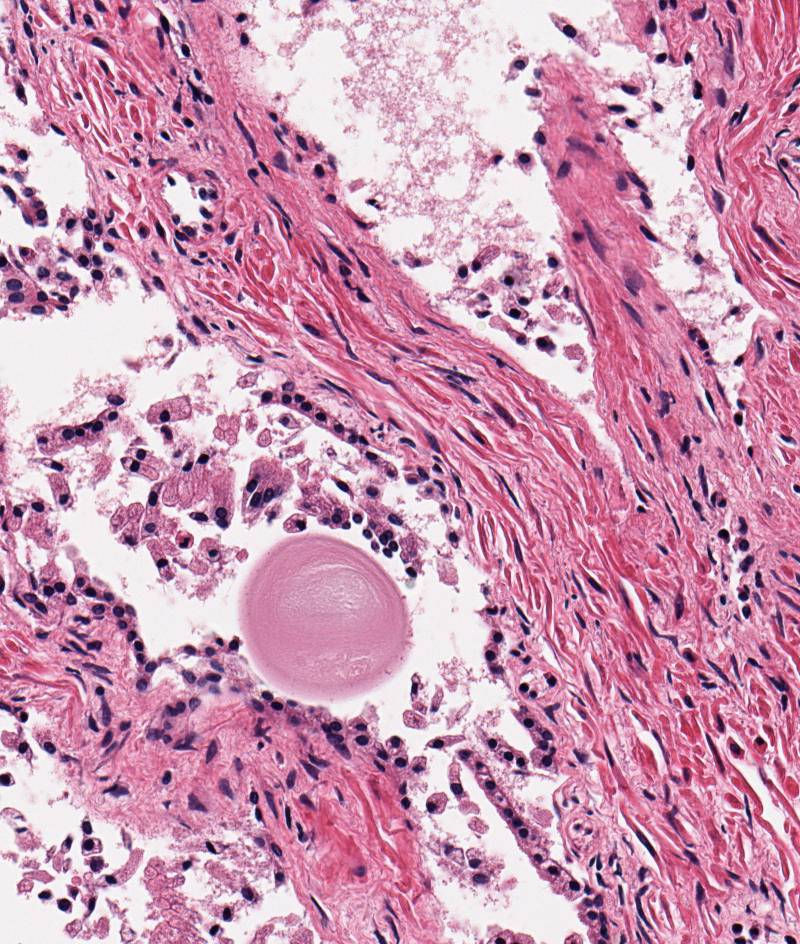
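Prostate. Bands of pink fibrous tissue cross the field diagonally from upper left to lower right, their elongated nuclei lying parallel to the bands. In the lower left-centre, a single round, homogeneous pale pink body lies in an open space. Left-side open spaces hold loose cells with small round dark nuclei and pink cytoplasm.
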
